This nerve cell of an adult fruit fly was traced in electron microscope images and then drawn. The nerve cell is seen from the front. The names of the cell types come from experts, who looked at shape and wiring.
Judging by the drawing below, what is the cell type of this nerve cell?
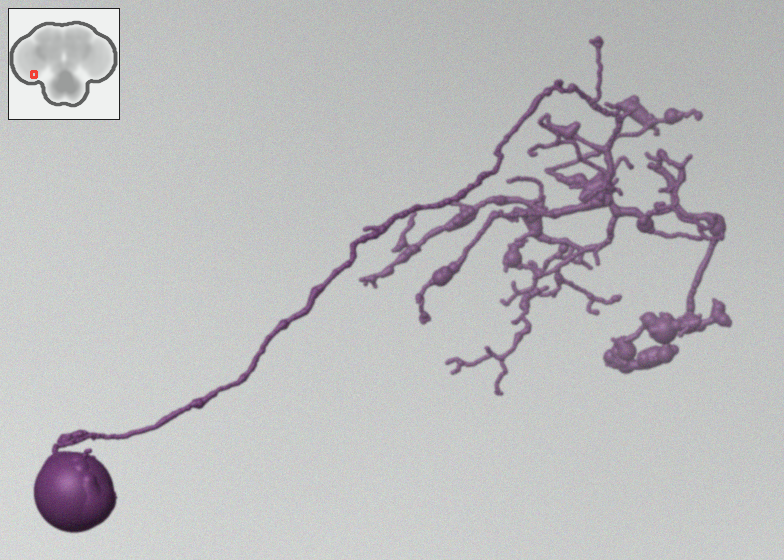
Cm2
